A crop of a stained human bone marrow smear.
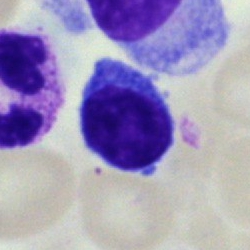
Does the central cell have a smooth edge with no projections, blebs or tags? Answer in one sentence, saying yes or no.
No, the edge of the cell is rough rather than smooth and even.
